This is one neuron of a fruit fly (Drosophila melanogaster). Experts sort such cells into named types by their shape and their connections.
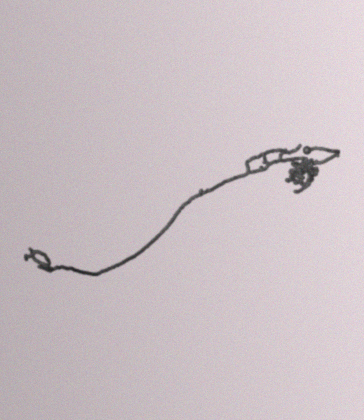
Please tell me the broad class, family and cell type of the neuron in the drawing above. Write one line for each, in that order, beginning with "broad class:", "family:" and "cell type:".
broad class: ascending neuron
family: hemilineage 19B
cell type: AN19B060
